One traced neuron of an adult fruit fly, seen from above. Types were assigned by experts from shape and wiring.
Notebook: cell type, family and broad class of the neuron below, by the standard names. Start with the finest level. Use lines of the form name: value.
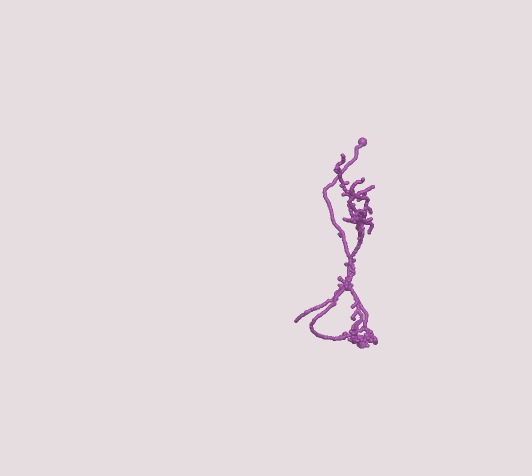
cell type: PS077
family: hemilineage LALv1_ventral
broad class: central-brain intrinsic neuron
